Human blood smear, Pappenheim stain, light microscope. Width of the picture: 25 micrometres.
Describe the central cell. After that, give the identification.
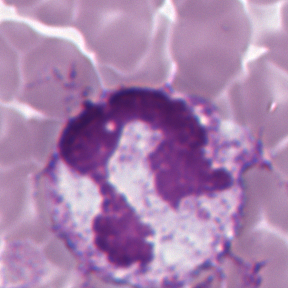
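The nucleus forms a curved band bent into a hook, much like a question mark. Toward its lower left it thins to a narrow strand that joins a lower lobe. Dense, dark purple chromatin fills the nucleus throughout. The edge of the cell looks ragged and fuzzy, not smooth. This is a segmented neutrophil.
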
